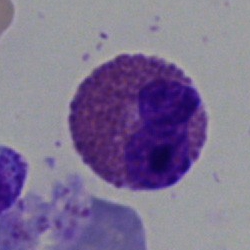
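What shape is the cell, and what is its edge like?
Round, with a finely bumpy edge.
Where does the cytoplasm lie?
It fills the whole left half of the cell and wraps around the nucleus.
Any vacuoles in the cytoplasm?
No, none are seen.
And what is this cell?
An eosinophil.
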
